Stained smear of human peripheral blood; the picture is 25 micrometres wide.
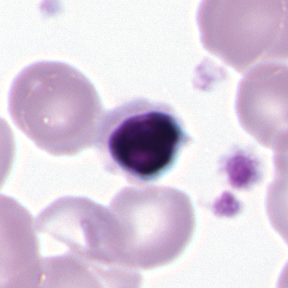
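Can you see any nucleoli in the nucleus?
No, none are visible.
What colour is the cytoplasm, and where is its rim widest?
It is pale greyish-blue, and the rim is widest on the left side of the nucleus.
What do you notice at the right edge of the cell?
A small pointed projection sticks out there.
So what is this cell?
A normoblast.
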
